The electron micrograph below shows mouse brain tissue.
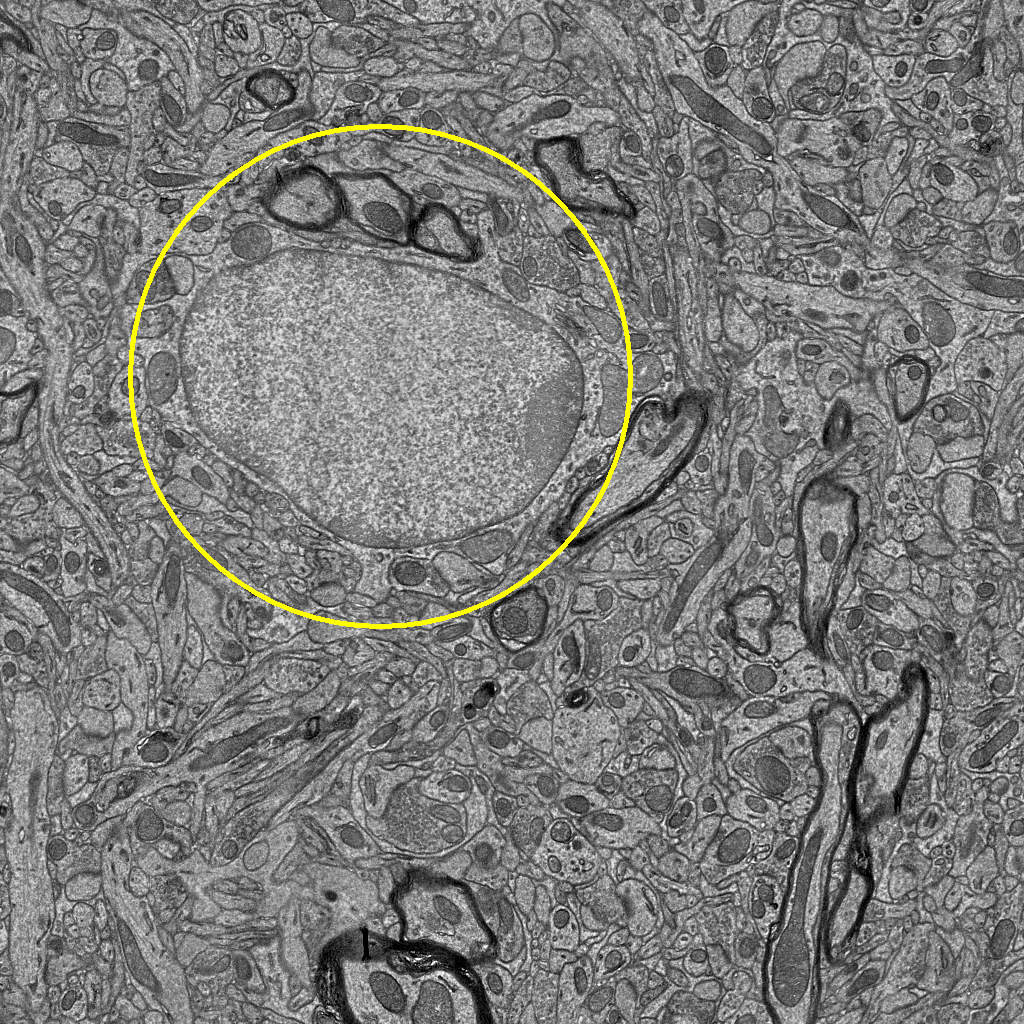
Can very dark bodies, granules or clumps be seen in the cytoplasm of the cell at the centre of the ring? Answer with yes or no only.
No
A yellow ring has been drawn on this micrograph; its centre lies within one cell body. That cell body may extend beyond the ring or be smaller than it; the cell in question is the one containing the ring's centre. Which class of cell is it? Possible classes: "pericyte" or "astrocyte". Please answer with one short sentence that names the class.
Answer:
In the centre of the ring sits an astrocyte.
